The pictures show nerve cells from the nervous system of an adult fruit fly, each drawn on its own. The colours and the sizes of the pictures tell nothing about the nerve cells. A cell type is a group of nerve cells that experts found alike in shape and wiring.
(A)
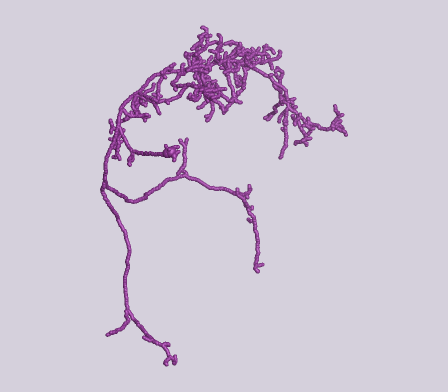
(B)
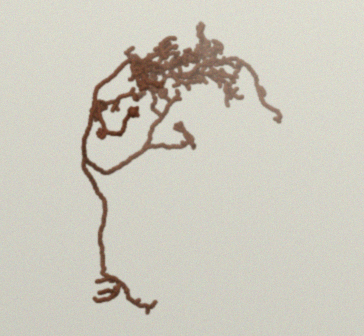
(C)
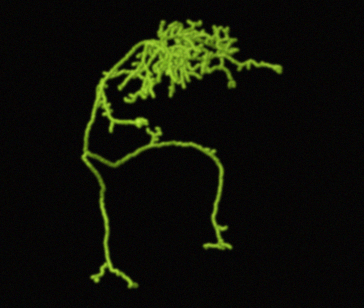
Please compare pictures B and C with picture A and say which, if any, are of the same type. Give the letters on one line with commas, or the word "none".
B, C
